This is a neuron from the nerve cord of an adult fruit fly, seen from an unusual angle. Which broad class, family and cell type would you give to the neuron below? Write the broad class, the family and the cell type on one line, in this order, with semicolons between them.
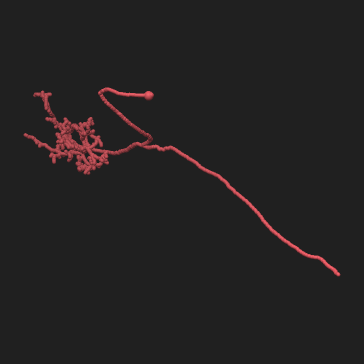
nerve-cord intrinsic neuron; hemilineage 23B; IN23B085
